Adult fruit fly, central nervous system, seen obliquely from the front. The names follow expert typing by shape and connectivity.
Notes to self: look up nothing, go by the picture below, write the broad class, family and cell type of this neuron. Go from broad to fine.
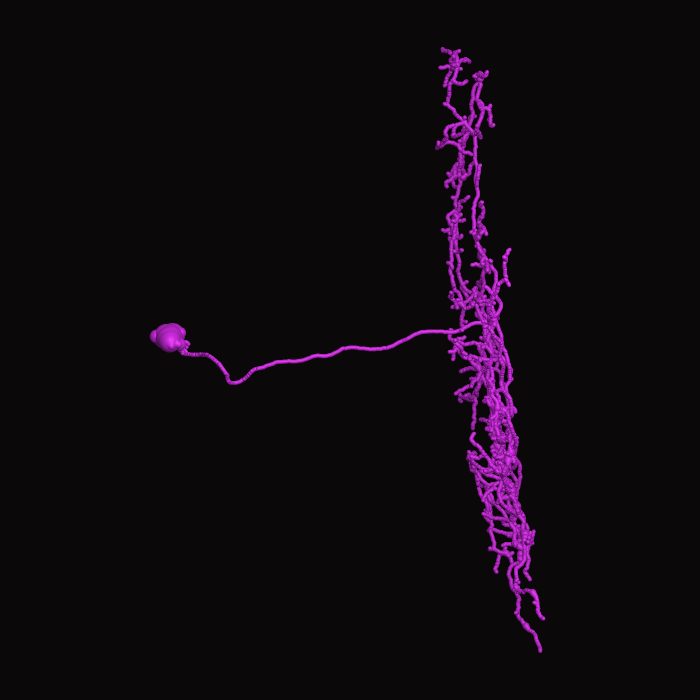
optic-lobe intrinsic neuron; Cm; Cm16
